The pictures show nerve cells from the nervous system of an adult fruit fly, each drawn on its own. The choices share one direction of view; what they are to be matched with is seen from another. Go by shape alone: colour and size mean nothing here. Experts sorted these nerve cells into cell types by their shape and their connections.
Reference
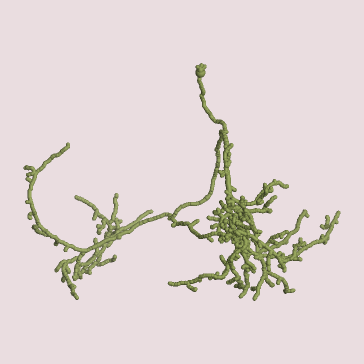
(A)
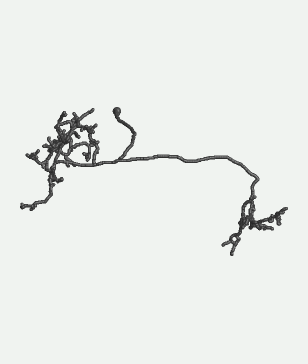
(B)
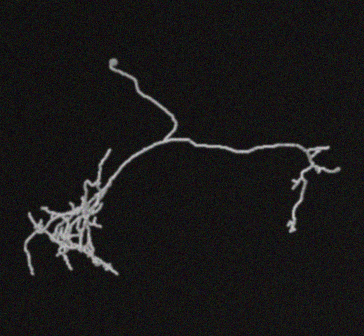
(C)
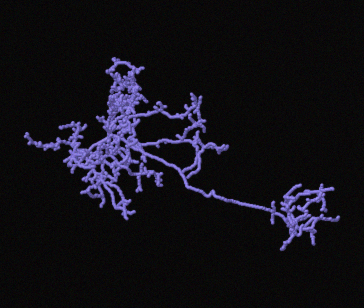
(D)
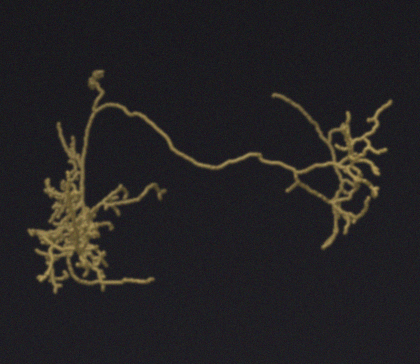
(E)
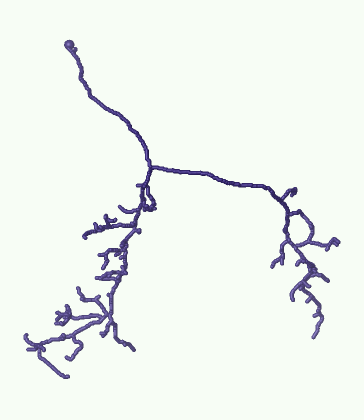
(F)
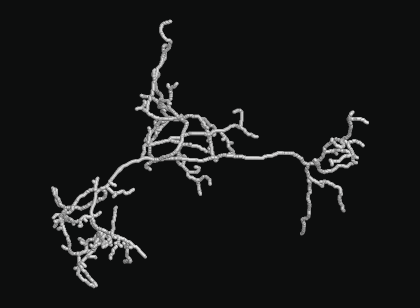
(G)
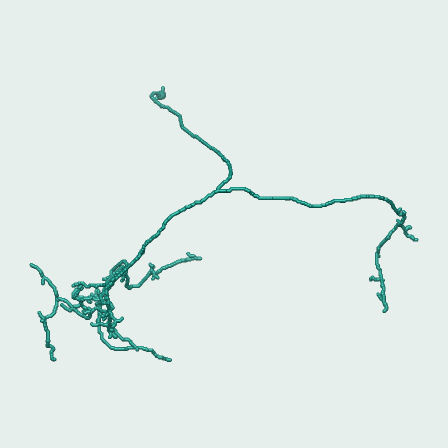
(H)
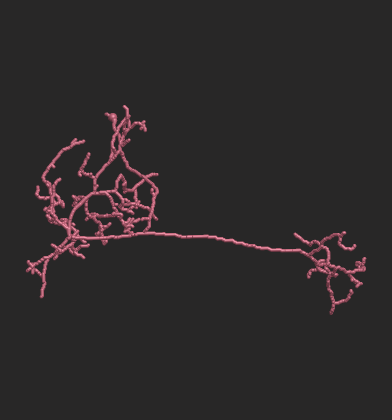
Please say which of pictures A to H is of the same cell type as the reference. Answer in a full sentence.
Picture D shows a nerve cell of the same cell type.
